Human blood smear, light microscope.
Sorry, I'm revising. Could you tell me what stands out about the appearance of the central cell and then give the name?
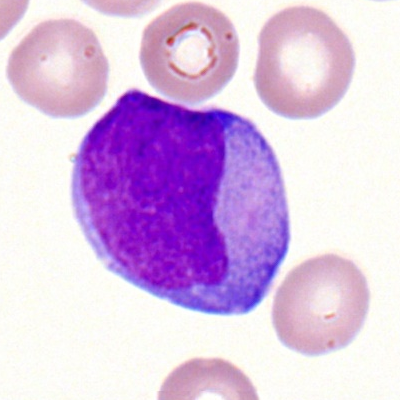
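Smooth in outline, the cell has no surface projections. The nuclear edge facing the cytoplasm runs roughly from top to bottom. The cytoplasm forms a broad zone on one side, not a thin rim, and shows no coarse granules. This cell is a myeloblast.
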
